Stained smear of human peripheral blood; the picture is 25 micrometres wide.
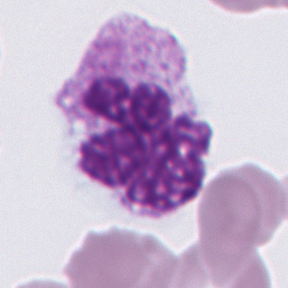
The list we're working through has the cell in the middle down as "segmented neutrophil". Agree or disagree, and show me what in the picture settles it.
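The cytoplasm here is filled with fine purple-pink granules, so I'll begin there.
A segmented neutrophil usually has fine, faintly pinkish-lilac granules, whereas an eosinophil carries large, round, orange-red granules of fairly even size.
Fine granules, then, speak for segmented neutrophil and against eosinophil. The cytoplasm around them is pale pinkish-lilac. Then the nucleus: it is lobed, fills the lower half of the cell and reaches its lower edge, and its chromatin is dark purple and coarsely clumped, with small pale gaps between the clumps.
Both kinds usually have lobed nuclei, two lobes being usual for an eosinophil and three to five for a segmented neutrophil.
So lobing as such would suit either name. The outline is irregular, ragged on the left, and red cells lie close below and to the lower right. Taking it together, segmented neutrophil fits this cell.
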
